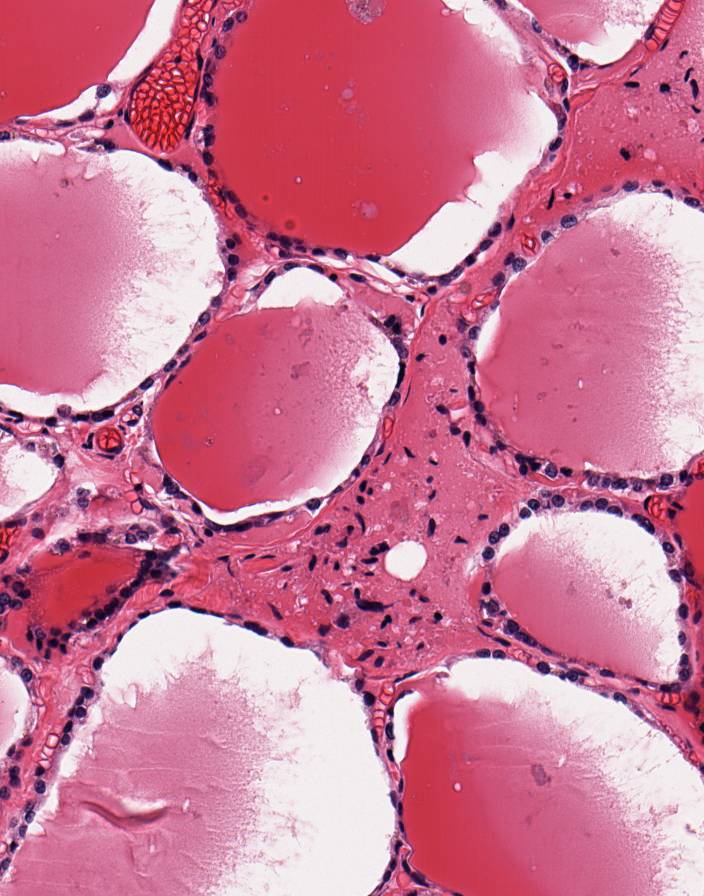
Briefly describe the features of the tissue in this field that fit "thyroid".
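First, the follicles: large, rounded follicles packed closely together fill this field of thyroid, and this goes with the name.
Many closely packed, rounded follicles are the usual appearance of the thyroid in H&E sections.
Second, the lining: each follicle here is lined by a single layer of epithelial cells.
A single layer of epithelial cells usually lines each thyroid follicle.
Third, cell shape: the lining cells range from flattened to low cuboidal, and the low cuboidal ones fit.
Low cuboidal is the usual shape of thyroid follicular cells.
Fourth, the nuclei of these lining cells are small, dark and round to oval. Finally, near the centre a wider patch of loose pink stroma lies between the follicles and holds scattered dark spindle-shaped nuclei.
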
